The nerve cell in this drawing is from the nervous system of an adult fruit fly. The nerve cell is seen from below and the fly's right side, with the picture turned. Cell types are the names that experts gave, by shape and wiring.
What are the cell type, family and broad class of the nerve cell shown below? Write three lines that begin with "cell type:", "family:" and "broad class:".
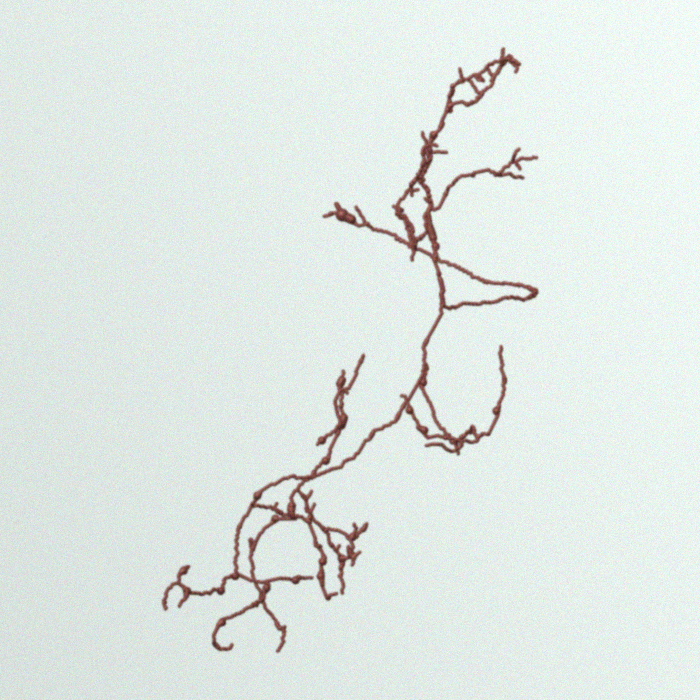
cell type: SIP042_a
family: hemilineage SLPad1_posterior
broad class: central-brain intrinsic neuron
